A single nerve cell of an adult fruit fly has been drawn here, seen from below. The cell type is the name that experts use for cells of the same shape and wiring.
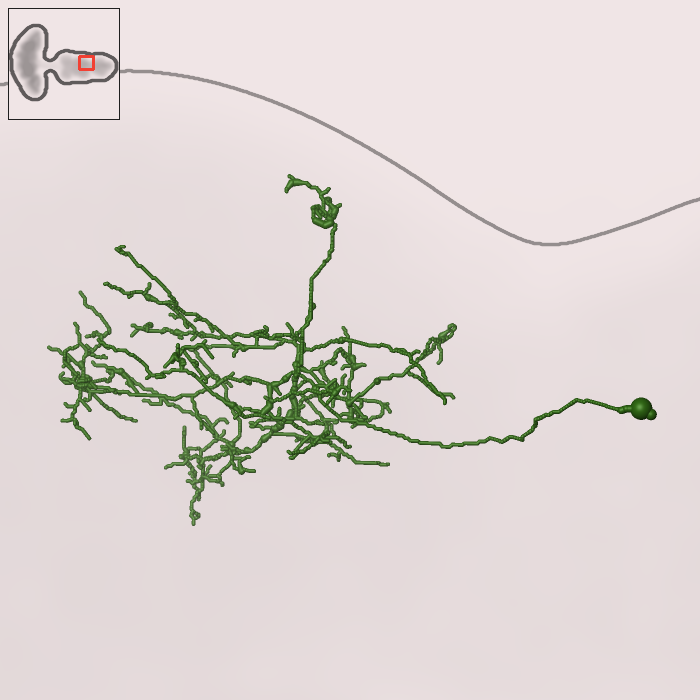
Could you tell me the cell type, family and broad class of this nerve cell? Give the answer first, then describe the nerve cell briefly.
Its cell type is IN20A.22A039. Its family is hemilineage 20A.22A. It is a nerve-cord intrinsic neuron. It is in the nerve cord and does not reach the brain. The cell body is on the right of the picture. The picture shows dozens of branch ends.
